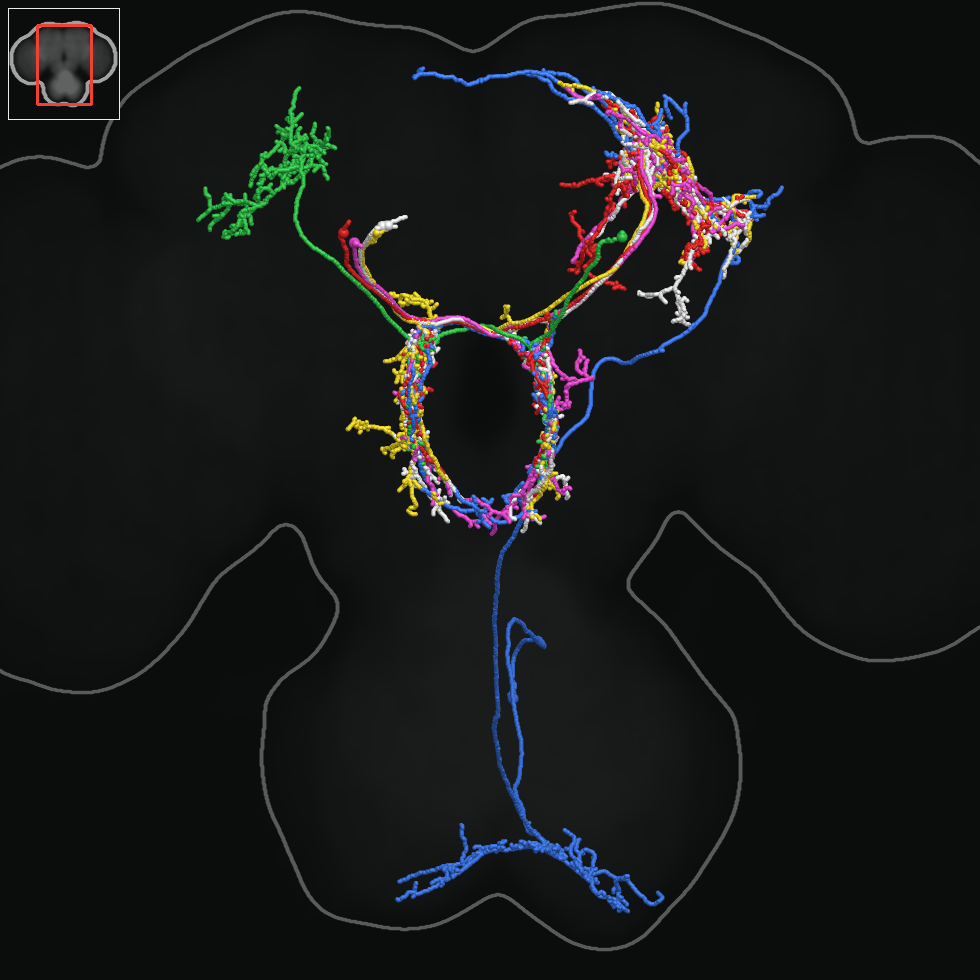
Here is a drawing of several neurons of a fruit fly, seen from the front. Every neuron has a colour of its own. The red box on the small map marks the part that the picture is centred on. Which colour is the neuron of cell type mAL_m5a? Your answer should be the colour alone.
magenta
